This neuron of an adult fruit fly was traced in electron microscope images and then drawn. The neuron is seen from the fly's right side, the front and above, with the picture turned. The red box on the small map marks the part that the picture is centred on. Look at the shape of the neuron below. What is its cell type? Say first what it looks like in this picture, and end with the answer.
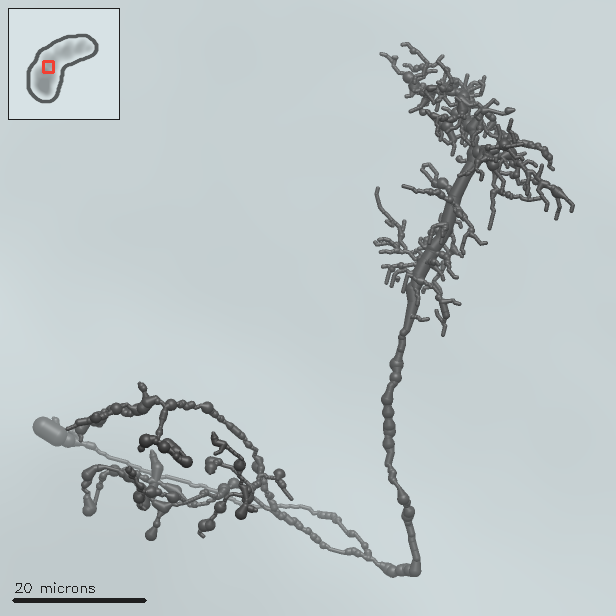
Its cell body lies at the lower left of the picture. By the scale bar it is about 80 microns wide in this view. Dozens of branch ends can be seen. It is a visual projection neuron. It is of cell type LC17.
